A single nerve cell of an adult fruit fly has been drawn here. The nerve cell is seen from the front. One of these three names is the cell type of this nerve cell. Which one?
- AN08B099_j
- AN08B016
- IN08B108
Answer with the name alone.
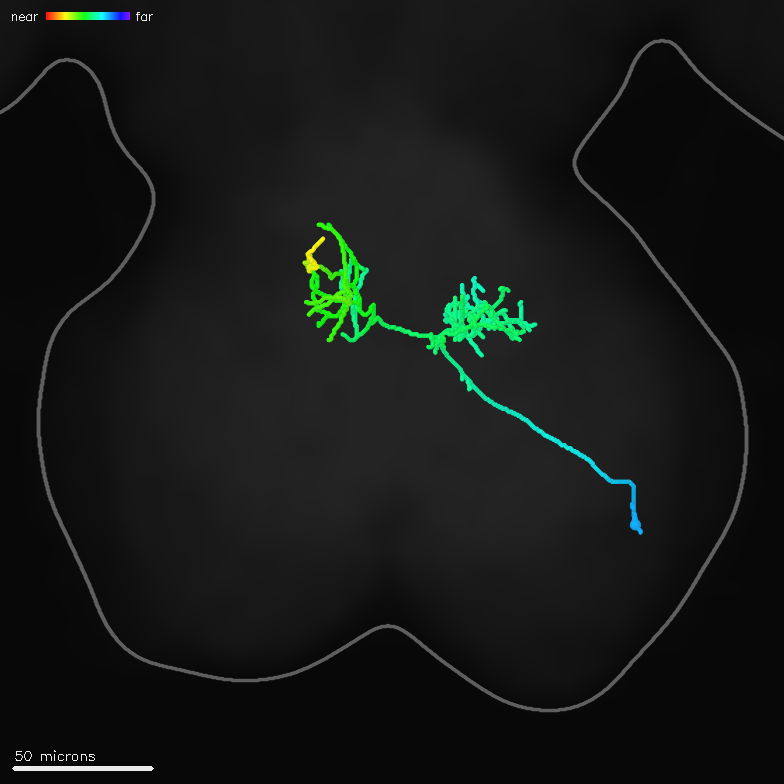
IN08B108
